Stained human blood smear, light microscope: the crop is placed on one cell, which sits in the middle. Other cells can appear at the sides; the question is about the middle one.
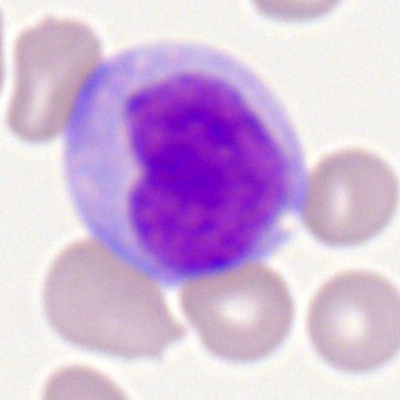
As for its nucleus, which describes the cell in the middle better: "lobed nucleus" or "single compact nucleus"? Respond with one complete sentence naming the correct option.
This cell's nucleus is a single compact mass, round, oval or kidney-shaped.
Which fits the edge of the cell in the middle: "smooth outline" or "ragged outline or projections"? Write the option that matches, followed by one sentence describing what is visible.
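Smooth outline. The cell outline is roughly round and smooth.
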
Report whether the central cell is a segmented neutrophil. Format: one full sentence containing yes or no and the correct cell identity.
No, the centrally located cell is a monocyte rather than a segmented neutrophil.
